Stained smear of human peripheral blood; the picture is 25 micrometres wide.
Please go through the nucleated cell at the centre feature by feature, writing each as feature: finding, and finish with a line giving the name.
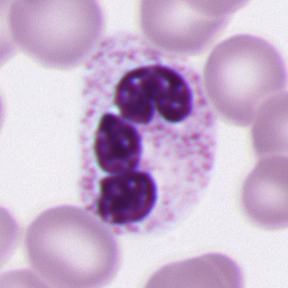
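Outline: oval, longer top to bottom than side to side
Nucleus: divided into separate lobes
Lobe position: toward the left side
Nucleoli: none visible
Name: segmented neutrophil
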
